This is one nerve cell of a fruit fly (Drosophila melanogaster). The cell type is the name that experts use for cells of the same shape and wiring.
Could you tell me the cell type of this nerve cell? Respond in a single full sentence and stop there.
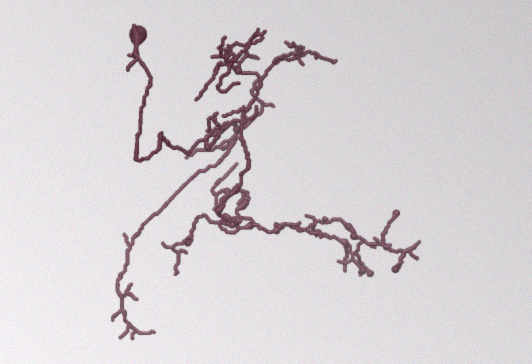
Classified by cell type, this nerve cell is LHPD4b1.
